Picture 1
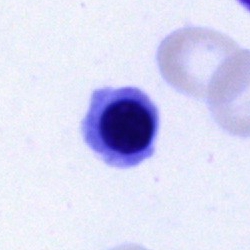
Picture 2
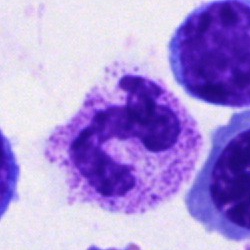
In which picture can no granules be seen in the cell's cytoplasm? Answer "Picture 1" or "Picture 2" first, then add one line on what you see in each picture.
Picture 1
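In picture 1: The cytoplasm shows no granules.
In picture 2: Fine pink-violet granules are scattered throughout the cytoplasm.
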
